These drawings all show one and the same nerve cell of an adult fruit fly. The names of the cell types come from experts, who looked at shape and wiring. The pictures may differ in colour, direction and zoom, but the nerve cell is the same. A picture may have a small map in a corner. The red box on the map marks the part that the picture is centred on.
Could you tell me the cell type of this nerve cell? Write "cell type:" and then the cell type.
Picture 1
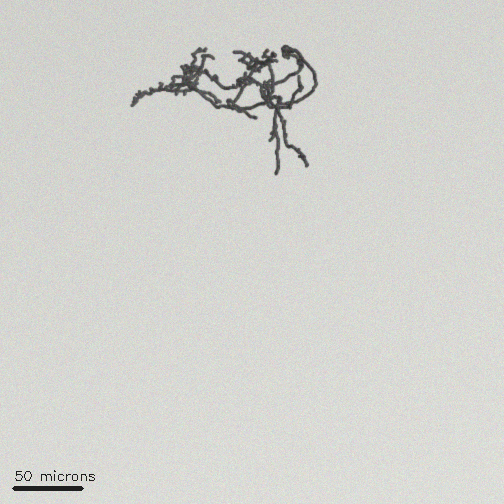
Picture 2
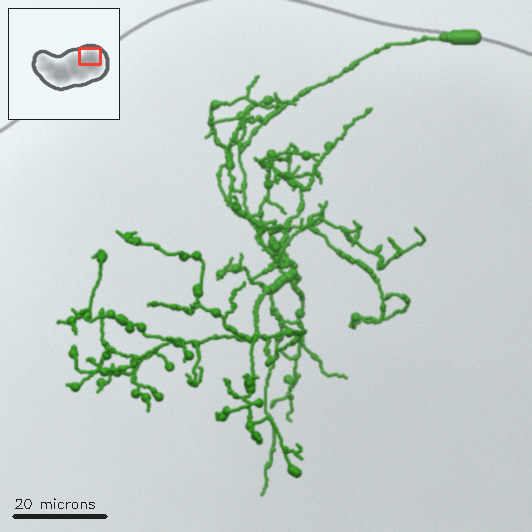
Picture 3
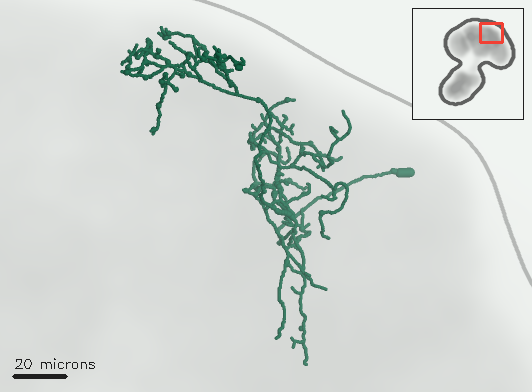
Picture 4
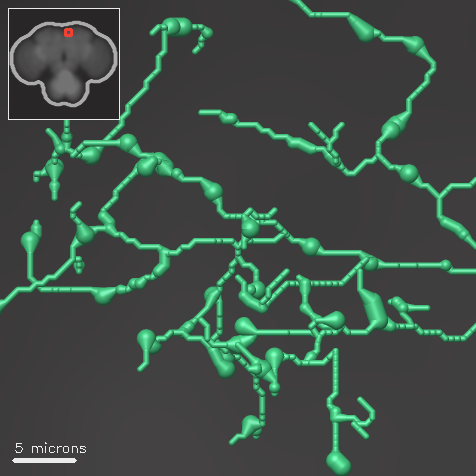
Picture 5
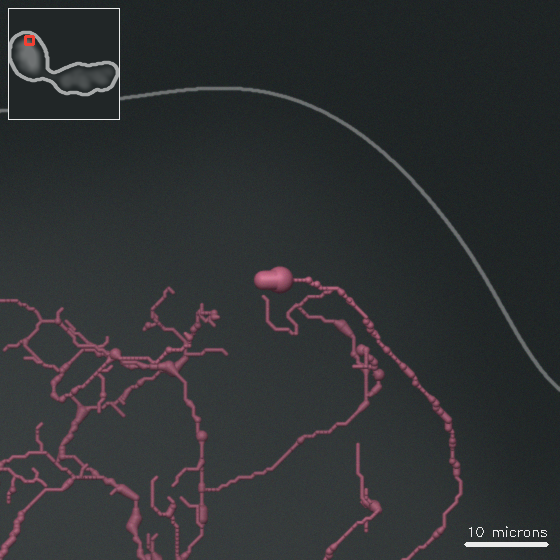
cell type: SMP283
